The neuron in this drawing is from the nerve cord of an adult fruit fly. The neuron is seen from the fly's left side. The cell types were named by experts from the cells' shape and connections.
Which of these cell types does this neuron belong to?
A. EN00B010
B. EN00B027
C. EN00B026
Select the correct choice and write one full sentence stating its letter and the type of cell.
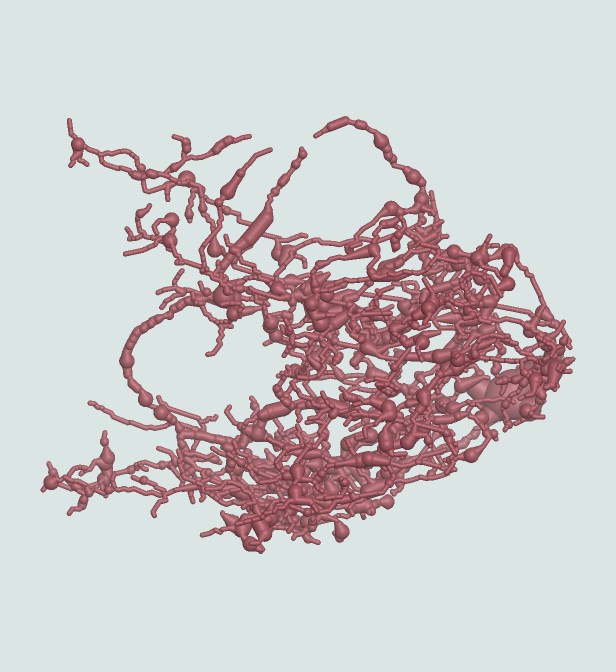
Named in option B, EN00B027 is the cell type of the neuron.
